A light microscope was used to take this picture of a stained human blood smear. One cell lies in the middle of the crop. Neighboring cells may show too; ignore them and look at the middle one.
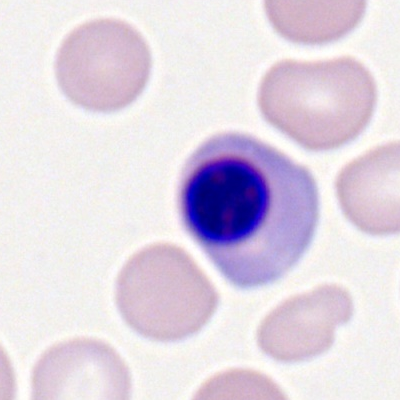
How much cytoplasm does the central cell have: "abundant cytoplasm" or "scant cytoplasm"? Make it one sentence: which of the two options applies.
Abundant cytoplasm fills the cell around its nucleus.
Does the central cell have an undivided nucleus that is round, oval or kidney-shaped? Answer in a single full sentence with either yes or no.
Yes, what the cell has is a single compact round, oval or kidney-shaped nucleus.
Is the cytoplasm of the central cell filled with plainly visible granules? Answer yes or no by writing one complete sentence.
No, no visible granules are present in the cytoplasm of the cell.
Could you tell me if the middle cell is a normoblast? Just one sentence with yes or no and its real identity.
Yes, the cell that lies centrally is a normoblast.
